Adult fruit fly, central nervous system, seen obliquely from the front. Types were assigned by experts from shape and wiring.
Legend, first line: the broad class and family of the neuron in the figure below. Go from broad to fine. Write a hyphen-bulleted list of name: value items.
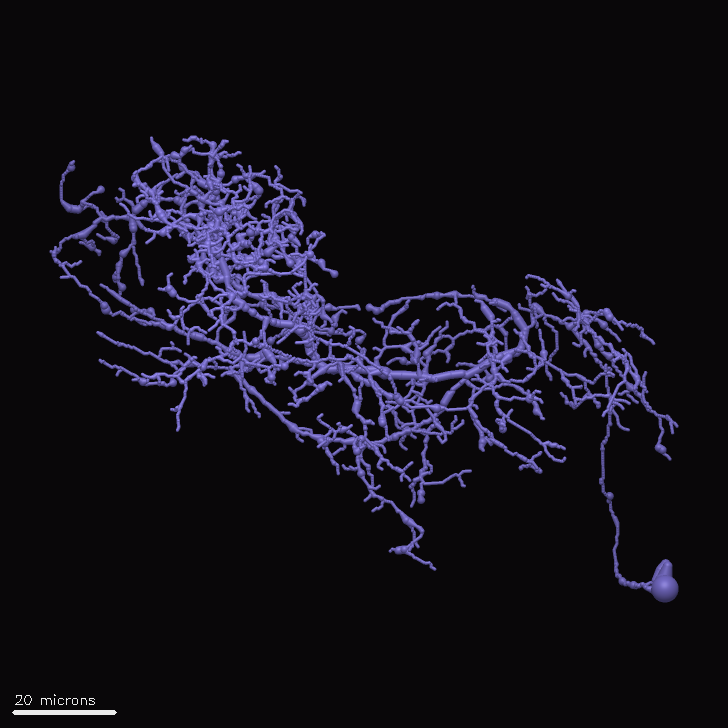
- broad class: central-brain intrinsic neuron
- family: LHAV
